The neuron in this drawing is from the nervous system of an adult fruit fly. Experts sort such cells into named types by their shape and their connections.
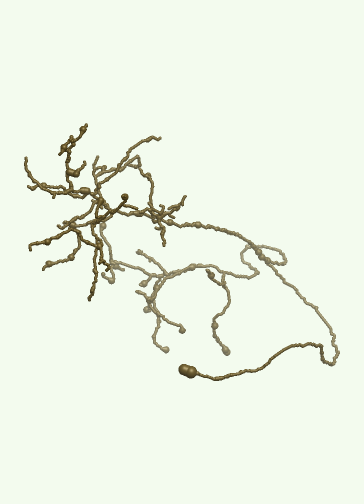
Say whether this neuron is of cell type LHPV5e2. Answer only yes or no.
no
